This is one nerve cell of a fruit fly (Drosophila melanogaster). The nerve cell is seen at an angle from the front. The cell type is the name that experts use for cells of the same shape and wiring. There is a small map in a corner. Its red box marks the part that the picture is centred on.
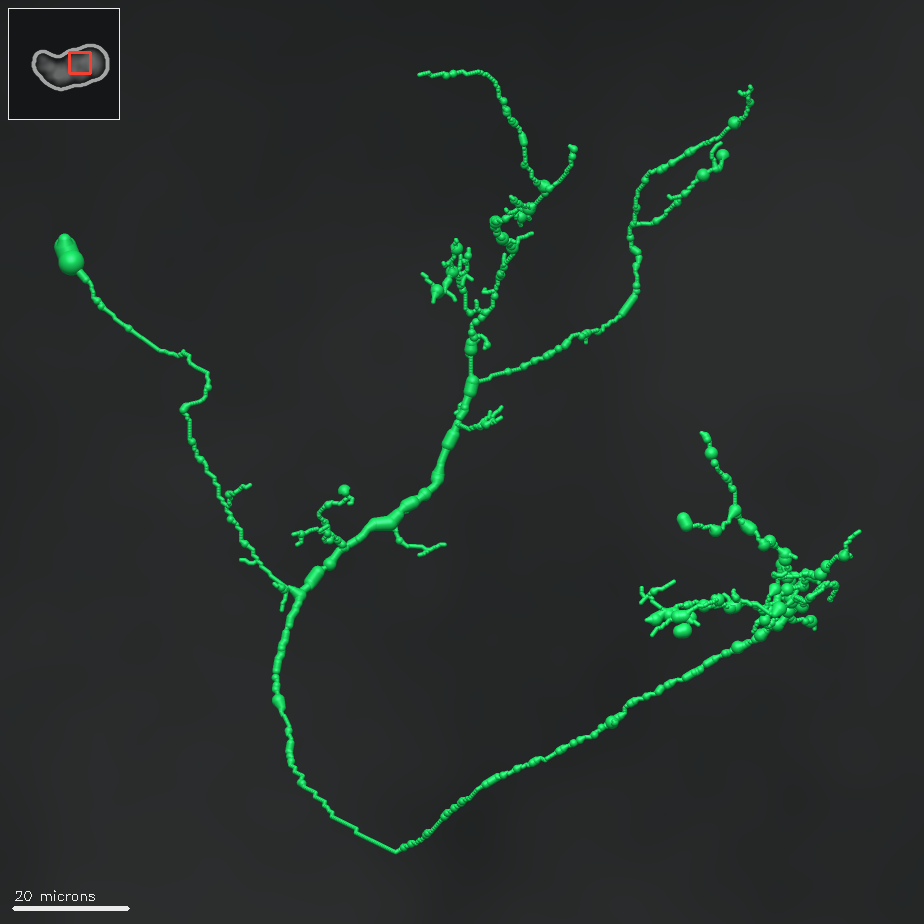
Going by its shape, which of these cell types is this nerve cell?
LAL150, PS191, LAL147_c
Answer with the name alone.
LAL150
